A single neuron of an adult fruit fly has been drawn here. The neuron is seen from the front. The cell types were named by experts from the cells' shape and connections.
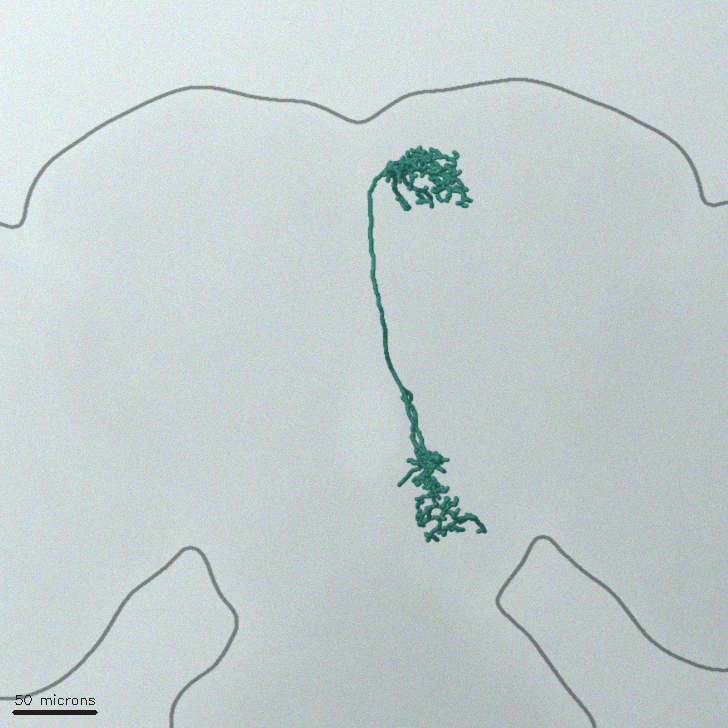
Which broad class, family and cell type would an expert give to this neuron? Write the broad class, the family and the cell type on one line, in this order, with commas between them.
central-brain intrinsic neuron, hemilineage FLAa2, SMP742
